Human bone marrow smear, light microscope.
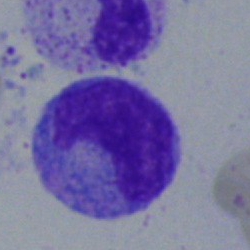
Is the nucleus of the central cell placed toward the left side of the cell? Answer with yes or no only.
No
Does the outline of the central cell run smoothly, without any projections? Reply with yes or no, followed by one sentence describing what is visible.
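Yes. The cell has a round, smooth outline.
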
